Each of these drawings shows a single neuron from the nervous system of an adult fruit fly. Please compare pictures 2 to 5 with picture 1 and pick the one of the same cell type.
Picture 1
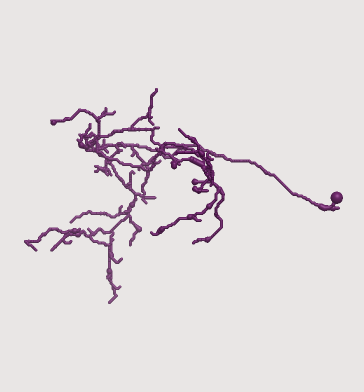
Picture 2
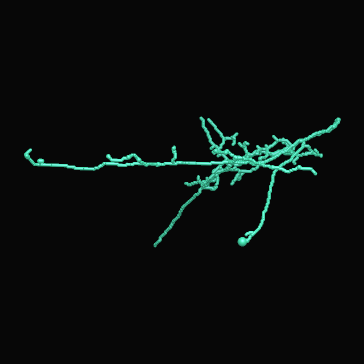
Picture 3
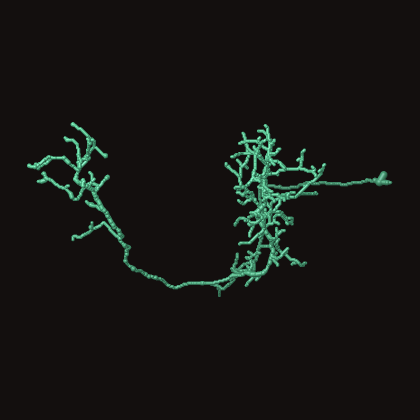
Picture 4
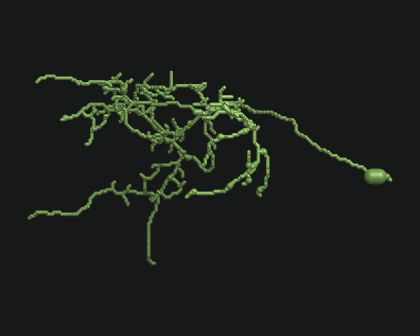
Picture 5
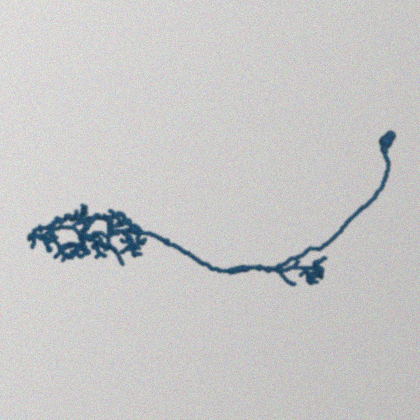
Picture 4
